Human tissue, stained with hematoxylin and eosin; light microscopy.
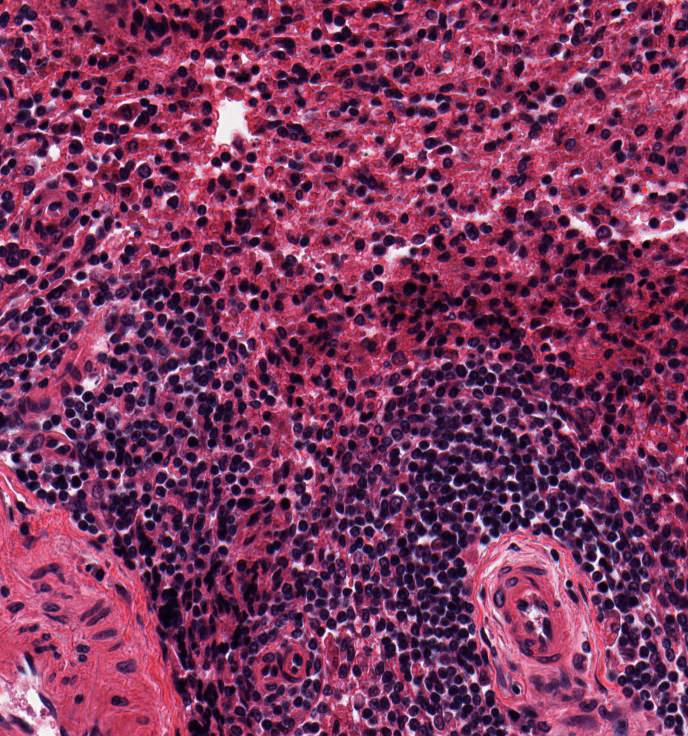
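Spleen, lower half: tightly packed lymphocytes with small dark round nuclei and scant cytoplasm. Upper half: redder than the lower half, with cells set more loosely in a pink background. Bottom right: a small vessel with a thick pink wall, cut in cross-section and surrounded by lymphocytes. Bottom left corner: a band of pink fibrous tissue with elongated nuclei.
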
